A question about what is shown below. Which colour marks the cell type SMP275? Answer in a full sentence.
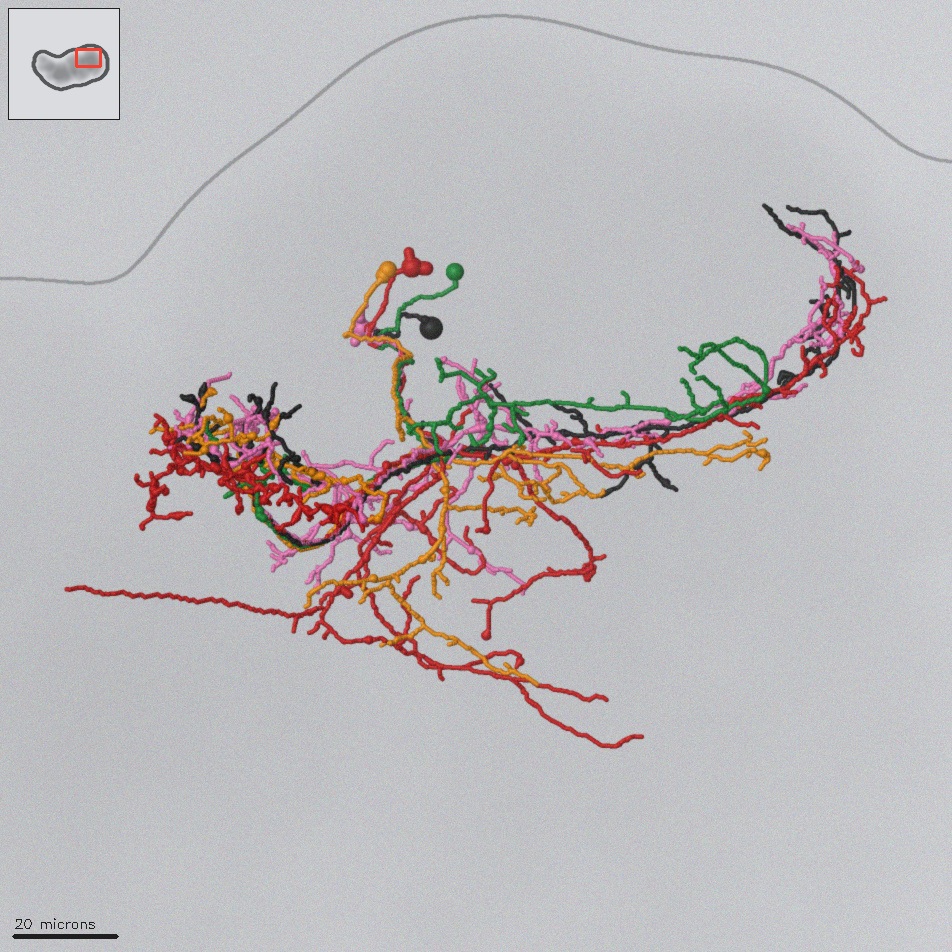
The colour is pink.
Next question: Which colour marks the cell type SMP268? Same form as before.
The colour is black.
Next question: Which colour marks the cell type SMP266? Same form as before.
The colour is red.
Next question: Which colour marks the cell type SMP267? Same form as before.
The colour is orange.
